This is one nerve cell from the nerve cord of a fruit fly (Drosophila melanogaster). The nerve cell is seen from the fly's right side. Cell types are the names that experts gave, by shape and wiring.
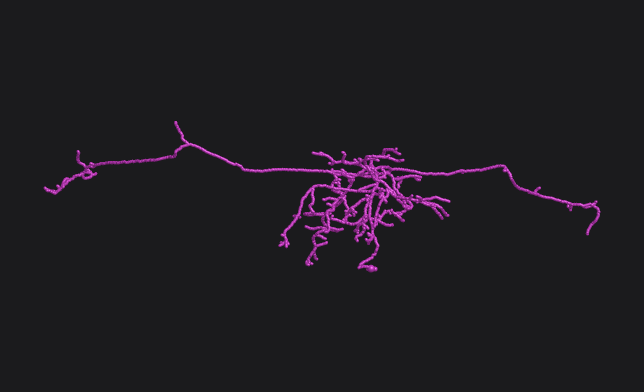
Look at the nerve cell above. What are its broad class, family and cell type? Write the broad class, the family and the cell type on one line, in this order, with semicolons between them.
ascending neuron; hemilineage 07B; AN07B045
